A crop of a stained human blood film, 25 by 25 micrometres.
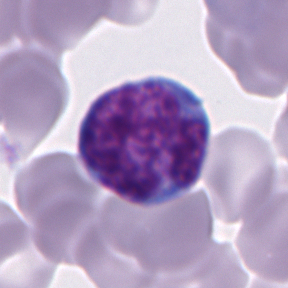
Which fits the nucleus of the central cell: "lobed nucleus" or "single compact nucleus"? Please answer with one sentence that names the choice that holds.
The nucleus is neither lobed nor band-shaped but one compact round, oval or kidney-shaped mass.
